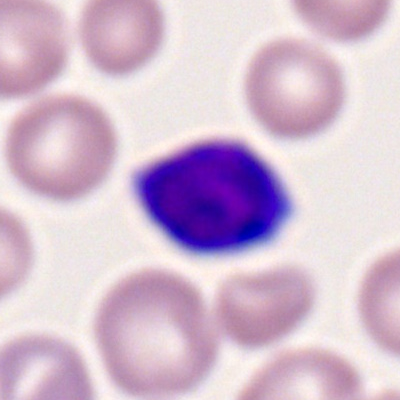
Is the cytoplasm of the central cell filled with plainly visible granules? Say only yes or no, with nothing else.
No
